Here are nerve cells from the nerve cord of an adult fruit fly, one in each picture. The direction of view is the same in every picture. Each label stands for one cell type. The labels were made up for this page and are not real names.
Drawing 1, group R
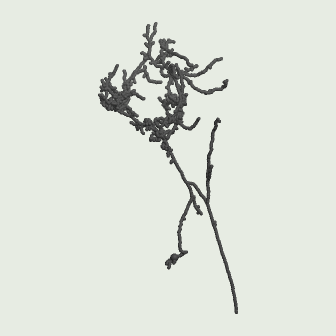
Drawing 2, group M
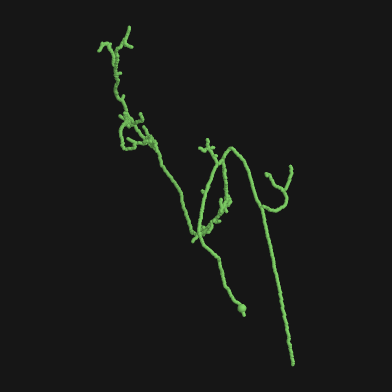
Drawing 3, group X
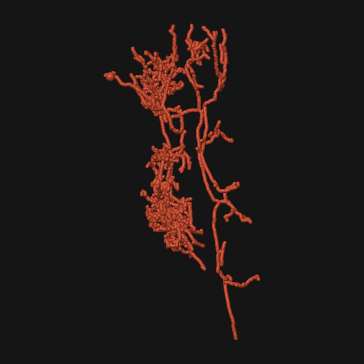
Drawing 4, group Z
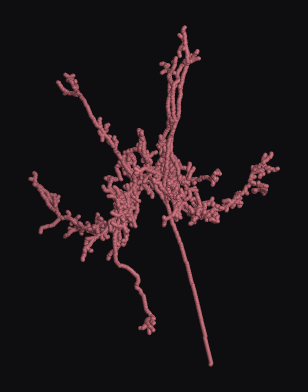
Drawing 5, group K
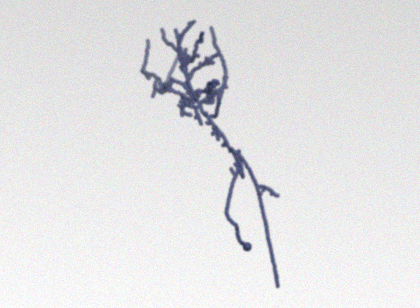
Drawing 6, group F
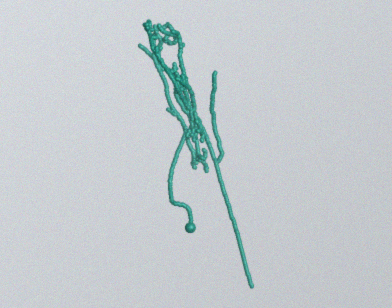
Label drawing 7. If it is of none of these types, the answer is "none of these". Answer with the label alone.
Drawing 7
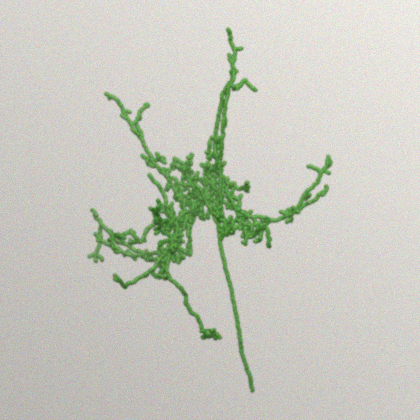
group Z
